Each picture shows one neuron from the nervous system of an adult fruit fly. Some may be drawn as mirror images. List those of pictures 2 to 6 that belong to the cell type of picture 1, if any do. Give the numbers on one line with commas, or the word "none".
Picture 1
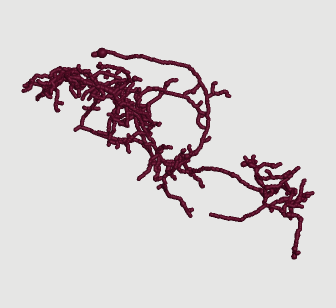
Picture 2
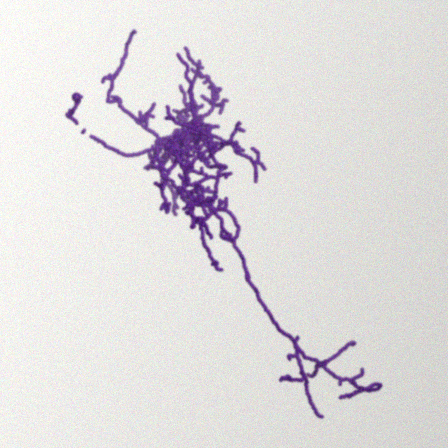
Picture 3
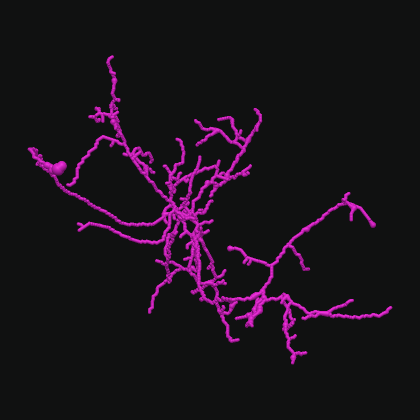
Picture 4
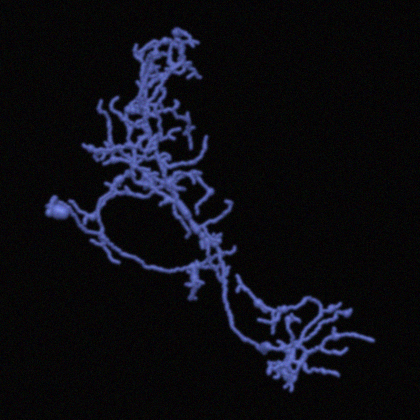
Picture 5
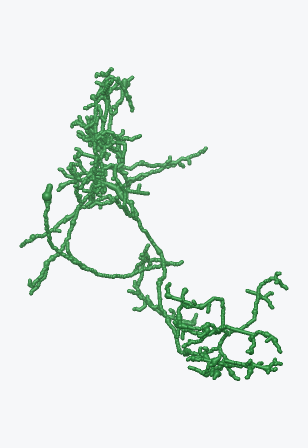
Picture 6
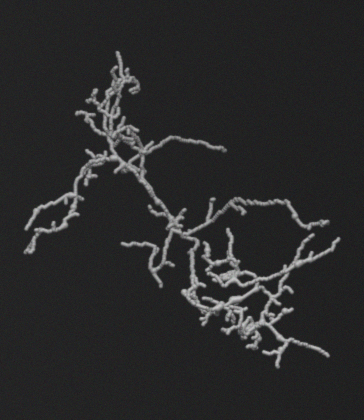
3, 4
